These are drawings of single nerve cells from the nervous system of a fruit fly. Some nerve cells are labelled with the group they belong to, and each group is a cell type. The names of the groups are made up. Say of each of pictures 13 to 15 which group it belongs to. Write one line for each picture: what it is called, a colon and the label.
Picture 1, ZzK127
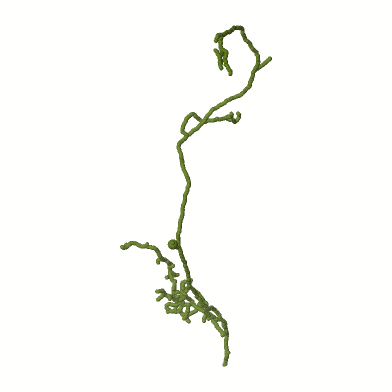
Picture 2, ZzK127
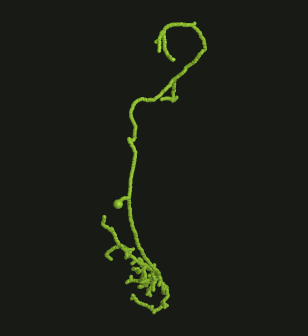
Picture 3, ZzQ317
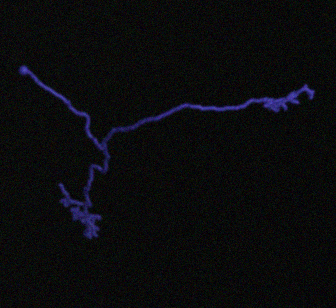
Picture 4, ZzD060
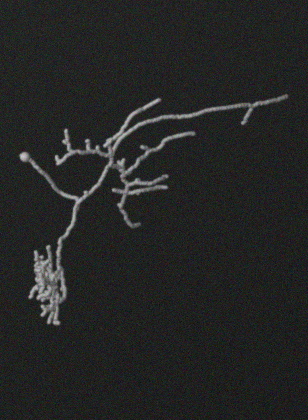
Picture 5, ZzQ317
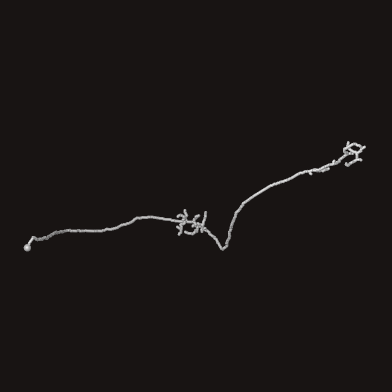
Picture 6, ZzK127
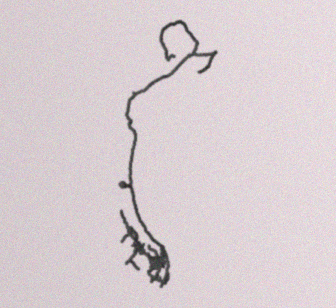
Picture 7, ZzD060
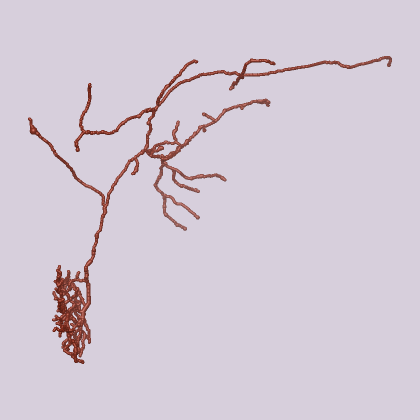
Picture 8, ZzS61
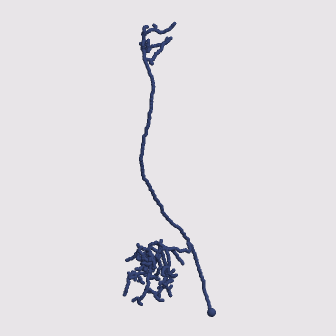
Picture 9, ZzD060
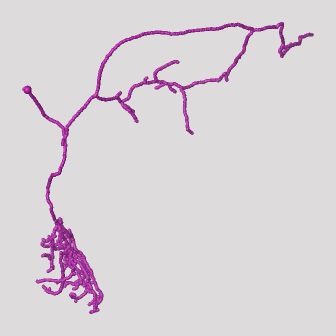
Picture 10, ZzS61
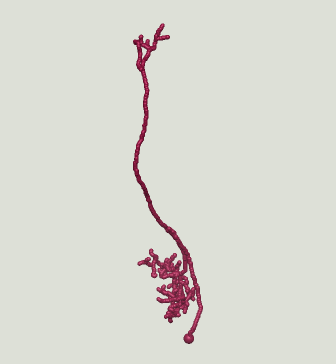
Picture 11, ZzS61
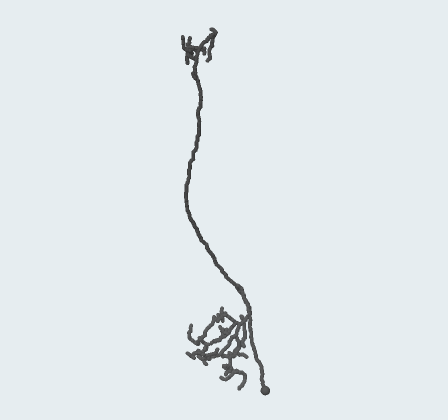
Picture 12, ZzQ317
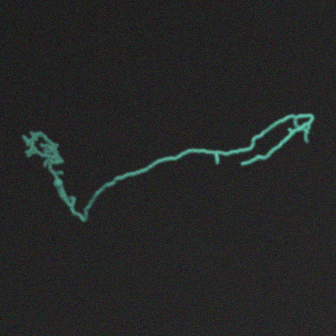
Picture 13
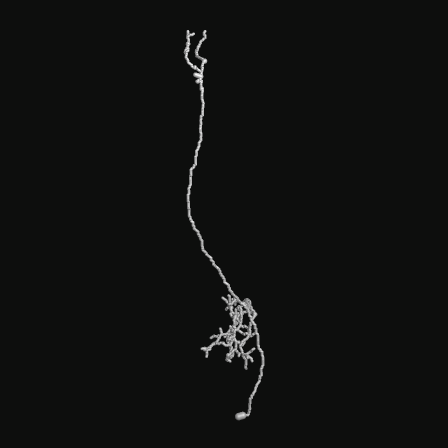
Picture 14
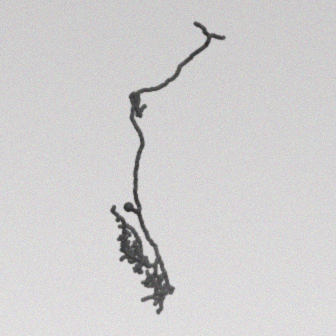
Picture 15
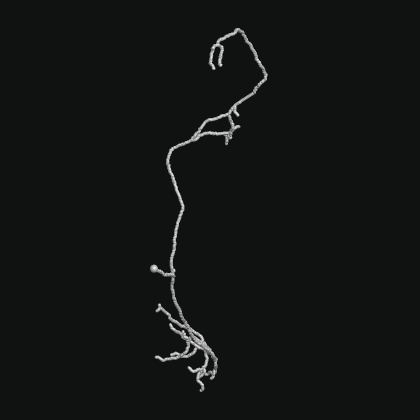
13: ZzS61
14: ZzK127
15: ZzK127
